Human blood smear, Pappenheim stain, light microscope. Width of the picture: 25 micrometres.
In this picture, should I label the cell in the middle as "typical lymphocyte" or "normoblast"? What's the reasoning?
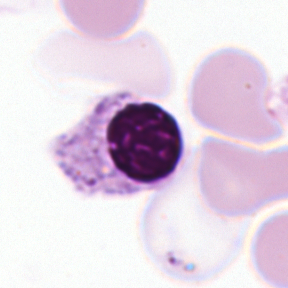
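That one's a normoblast.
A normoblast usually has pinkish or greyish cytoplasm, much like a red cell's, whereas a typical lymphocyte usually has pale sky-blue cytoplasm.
The cytoplasm here is pale lilac rather than sky-blue.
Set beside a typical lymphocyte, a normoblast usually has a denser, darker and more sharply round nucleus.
This nucleus is round in outline, about 7 micrometres across, with dark purple chromatin gathered in coarse clumps. Otherwise, the cytoplasm sits almost entirely to the left of the nucleus, which reaches the edge of the cell on its right side.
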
